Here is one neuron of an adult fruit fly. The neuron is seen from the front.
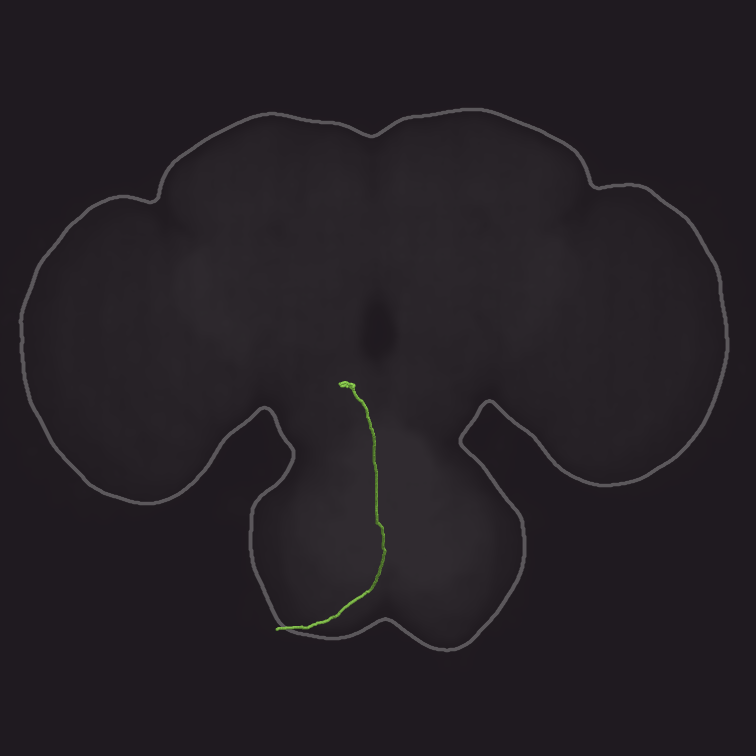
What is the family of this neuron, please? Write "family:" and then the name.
family: class gustatory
